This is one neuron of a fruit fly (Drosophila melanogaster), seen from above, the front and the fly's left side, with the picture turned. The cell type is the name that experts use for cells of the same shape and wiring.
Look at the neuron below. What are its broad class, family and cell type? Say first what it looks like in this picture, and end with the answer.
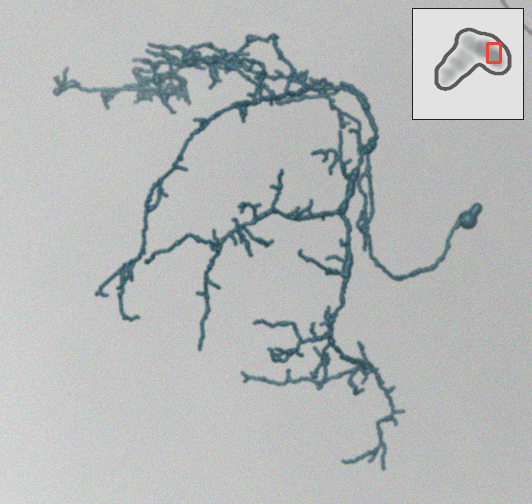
The cell body can be seen on the right of the picture. The picture shows dozens of branch ends. It is a central-brain intrinsic neuron. Its family is hemilineage AOTUv1_medial. It is of cell type CRE044.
